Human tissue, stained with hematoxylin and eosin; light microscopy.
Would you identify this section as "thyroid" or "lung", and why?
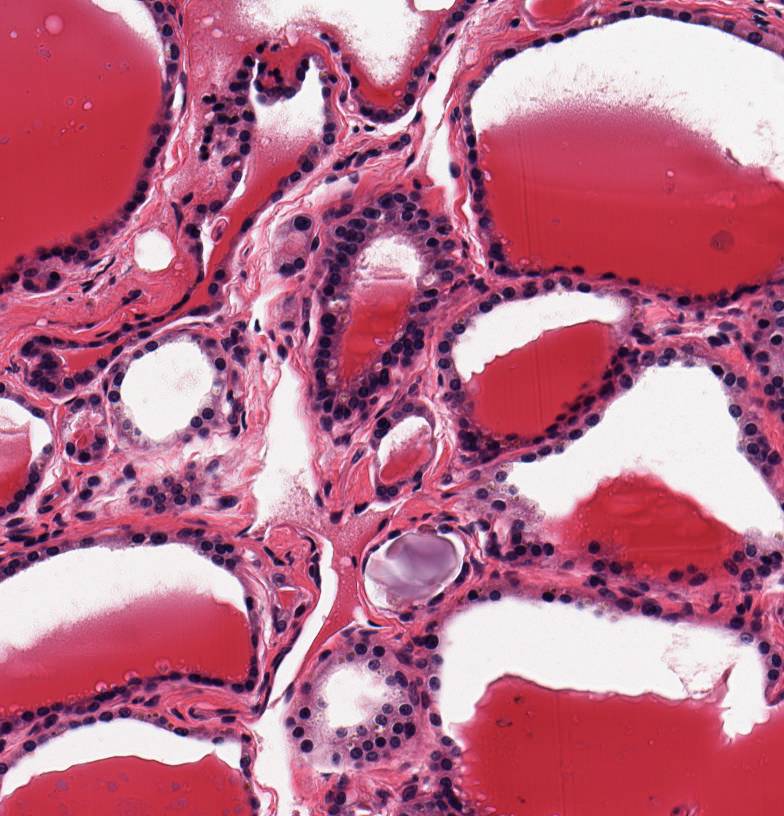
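This is thyroid. First, the lining: a single layer of flattened to low cuboidal epithelial cells, the low cuboidal ones fitting thyroid.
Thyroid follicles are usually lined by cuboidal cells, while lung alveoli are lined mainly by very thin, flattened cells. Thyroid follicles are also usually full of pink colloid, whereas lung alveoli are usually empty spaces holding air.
Next, closed, rounded to irregular follicles pack the field, the largest at the edges and corners, smaller ones in the centre. Last, one small follicle in the lower centre holds pale purple-grey material instead of pink.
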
